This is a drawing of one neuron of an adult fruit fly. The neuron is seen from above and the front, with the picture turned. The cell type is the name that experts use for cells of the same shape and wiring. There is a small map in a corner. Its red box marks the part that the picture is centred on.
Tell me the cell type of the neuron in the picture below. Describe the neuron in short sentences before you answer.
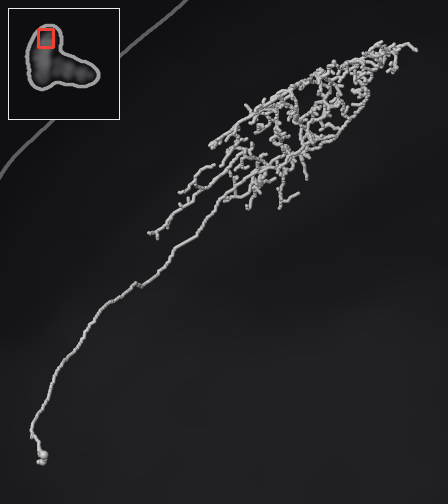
The cell body is at the lower left of the picture. Dozens of branch ends can be seen. Its broad class is optic-lobe intrinsic neuron. The cell type is Cm11b.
